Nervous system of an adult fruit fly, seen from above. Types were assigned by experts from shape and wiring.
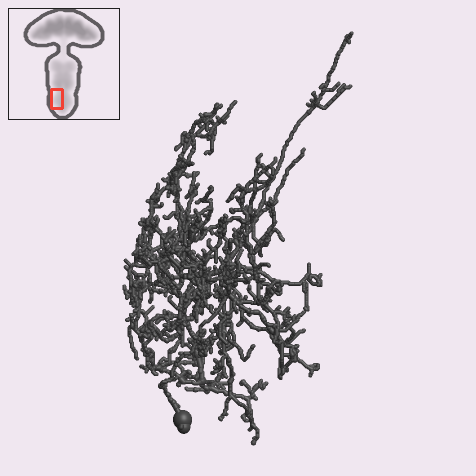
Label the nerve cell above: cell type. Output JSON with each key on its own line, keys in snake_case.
{
 "cell_type": "IN19A031"
}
